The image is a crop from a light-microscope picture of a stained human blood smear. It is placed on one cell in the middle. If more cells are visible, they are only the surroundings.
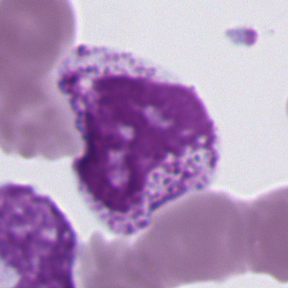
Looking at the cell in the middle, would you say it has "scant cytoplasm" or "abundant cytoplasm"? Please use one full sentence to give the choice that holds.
What cytoplasm the cell has forms just a narrow rim.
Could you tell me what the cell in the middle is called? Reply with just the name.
myelocyte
